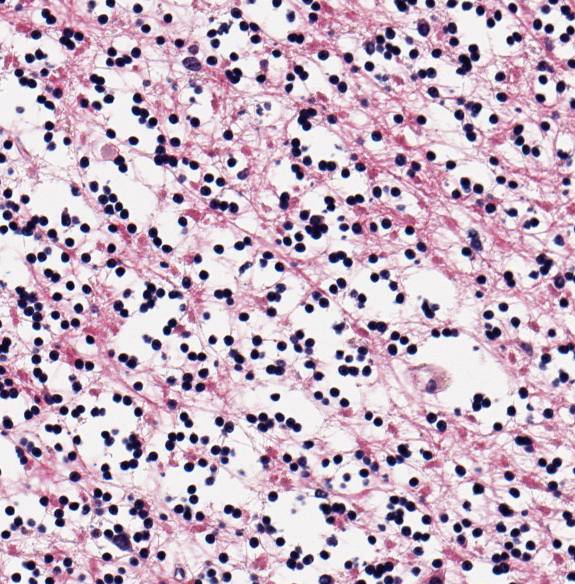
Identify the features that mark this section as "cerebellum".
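Section: cerebellum. Most of the field crowded with small, round, uniformly dark-staining nuclei; little or no visible cytoplasm around them. Between the nuclei: fine, wispy, pink fibrillary meshwork. Right of centre, slightly below the middle: one larger cell, pale pink-tan cytoplasm, larger nucleus.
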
